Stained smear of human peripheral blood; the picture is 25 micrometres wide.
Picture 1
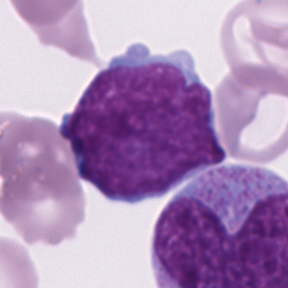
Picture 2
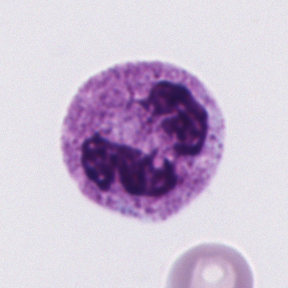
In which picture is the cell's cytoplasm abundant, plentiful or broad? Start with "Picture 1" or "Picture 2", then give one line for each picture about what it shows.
Picture 2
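Picture 1: The cytoplasm forms only a very thin rim around the nucleus.
Picture 2: The cytoplasm is abundant and pinkish-lilac in colour.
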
